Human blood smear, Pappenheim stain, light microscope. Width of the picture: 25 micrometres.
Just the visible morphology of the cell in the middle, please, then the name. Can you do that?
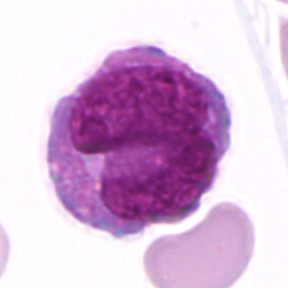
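The outline is slightly uneven, I'd say. The nucleus is folded, and a deep notch opens toward the left. Greyish blue-violet cytoplasm, holding only fine, faint pinkish granules like dust. So, an atypical promyelocyte.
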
